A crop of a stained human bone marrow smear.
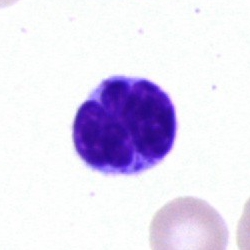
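Lymphocyte. Checked in turn: outline round and smooth-edged; chromatin dense and dark purple; no nucleolus visible in the nucleus; cytoplasm only a scant pale blue rim around the nucleus.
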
